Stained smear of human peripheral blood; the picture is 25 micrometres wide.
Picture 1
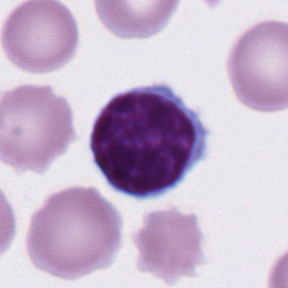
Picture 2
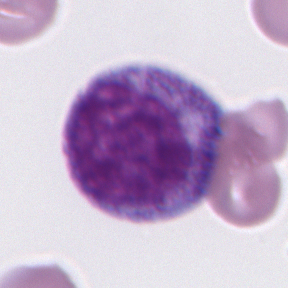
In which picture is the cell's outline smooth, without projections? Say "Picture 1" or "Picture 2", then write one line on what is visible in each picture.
Picture 2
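In picture 1: The cell edge is slightly ragged on the right side.
In picture 2: The cell outline is round and smooth, without projections.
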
